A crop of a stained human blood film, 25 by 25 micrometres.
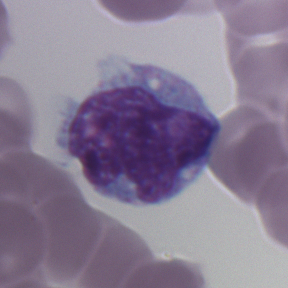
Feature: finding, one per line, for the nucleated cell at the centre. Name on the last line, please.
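Cell size: about 14 by 12 micrometres
Nuclear size: about 13 by 10 micrometres, about 70% of the cell's area
Nuclear shape: irregular, folded, bulging lobes along the lower border
Chromatin: purple, mottled, lighter patches among darker clumps
Cytoplasm: pale greyish blue, small clear vacuole above the nucleus
Cell type: monocyte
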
